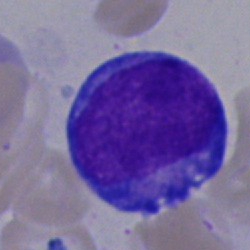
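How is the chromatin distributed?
It is finely granular and evenly spread.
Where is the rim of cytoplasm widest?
The deep blue cytoplasm forms a rim that is widest at the bottom of the cell.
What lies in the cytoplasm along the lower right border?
Small pale spots.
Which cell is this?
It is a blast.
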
